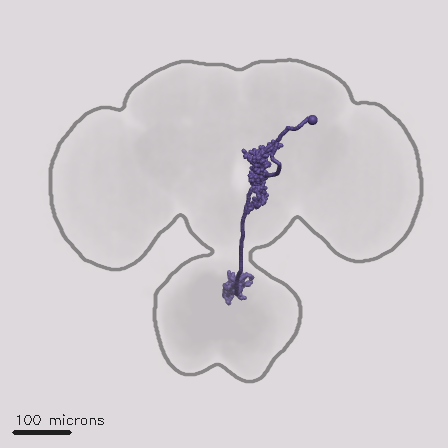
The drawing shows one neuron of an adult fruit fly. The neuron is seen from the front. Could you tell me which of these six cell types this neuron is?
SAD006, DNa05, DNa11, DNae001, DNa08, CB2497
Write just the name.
DNa05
